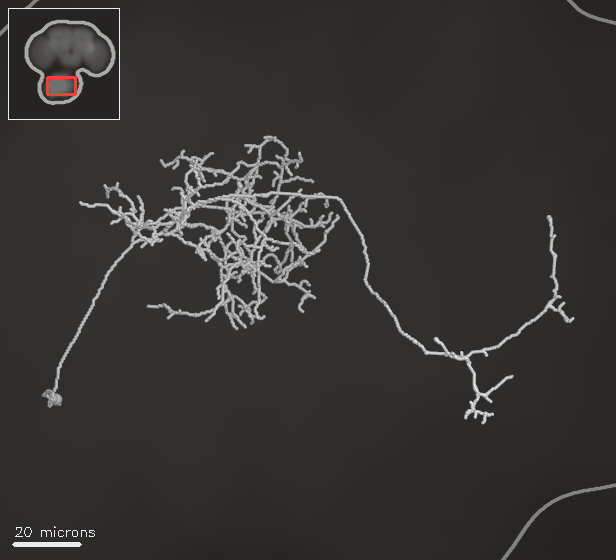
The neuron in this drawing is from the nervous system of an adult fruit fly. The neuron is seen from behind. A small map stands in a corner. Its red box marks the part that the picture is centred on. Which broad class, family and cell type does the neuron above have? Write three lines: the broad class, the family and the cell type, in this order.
nerve-cord intrinsic neuron
hemilineage 07B
IN07B058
